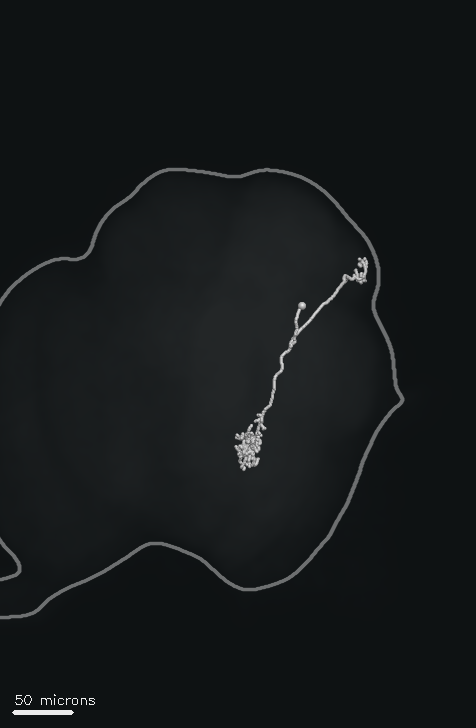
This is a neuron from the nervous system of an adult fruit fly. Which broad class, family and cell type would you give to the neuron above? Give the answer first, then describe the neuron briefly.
Its broad class is visual projection neuron. The family is hemilineage VPNd2. The cell type is LC10e. By the scale bar it is about 190 microns tall in this view. In this view it is taller than it is wide.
